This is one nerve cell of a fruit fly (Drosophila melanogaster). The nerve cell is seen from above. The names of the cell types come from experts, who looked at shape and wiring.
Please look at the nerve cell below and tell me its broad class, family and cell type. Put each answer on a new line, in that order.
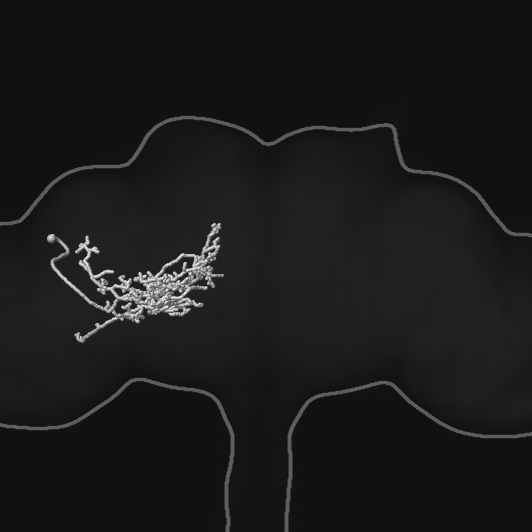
central-brain intrinsic neuron
hemilineage SLPav2
SLP075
